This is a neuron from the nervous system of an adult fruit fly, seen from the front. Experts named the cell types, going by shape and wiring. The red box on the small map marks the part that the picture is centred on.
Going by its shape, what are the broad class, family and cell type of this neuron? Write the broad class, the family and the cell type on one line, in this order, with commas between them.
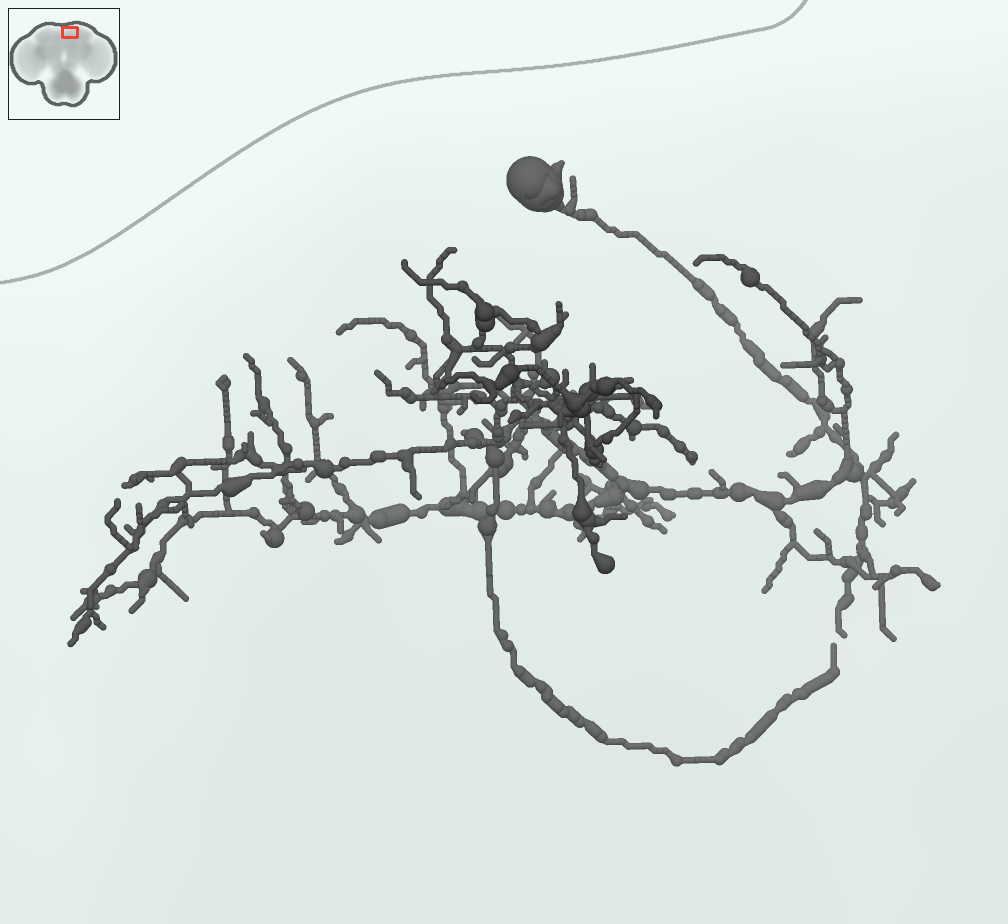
central-brain intrinsic neuron, hemilineage SMPpd1, SMP347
